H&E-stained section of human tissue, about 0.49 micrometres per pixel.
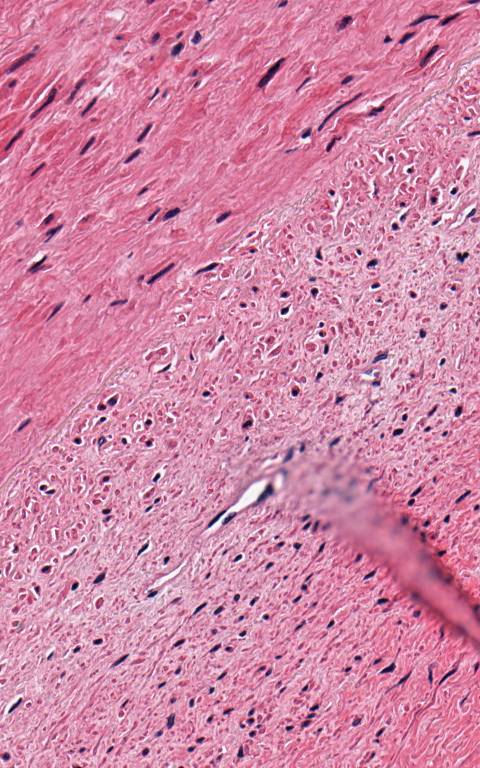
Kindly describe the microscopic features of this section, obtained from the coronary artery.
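In the upper-left layer, smooth muscle fibres run parallel to the boundary, slanting up from lower left to upper right. Nuclei in this layer are dark, elongated and cigar-shaped. The field contains no epithelium, glands or fat cells.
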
